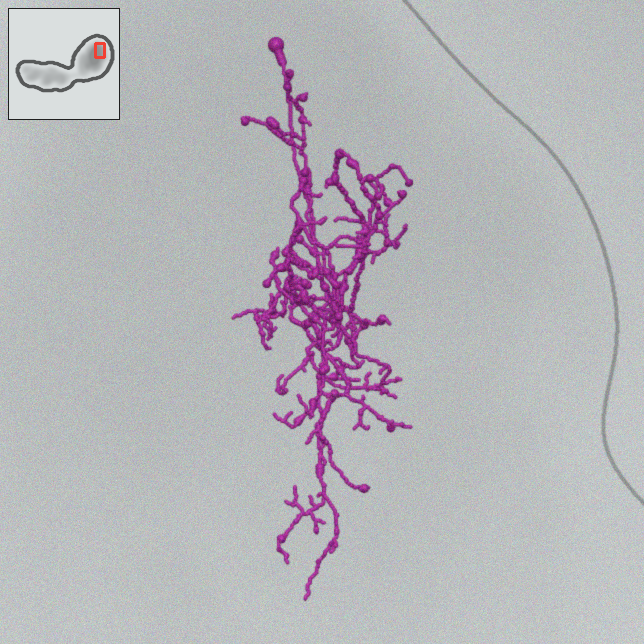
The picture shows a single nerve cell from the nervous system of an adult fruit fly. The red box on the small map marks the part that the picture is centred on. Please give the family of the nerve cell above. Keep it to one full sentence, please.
Within family hemilineage LHl1 is found this nerve cell.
